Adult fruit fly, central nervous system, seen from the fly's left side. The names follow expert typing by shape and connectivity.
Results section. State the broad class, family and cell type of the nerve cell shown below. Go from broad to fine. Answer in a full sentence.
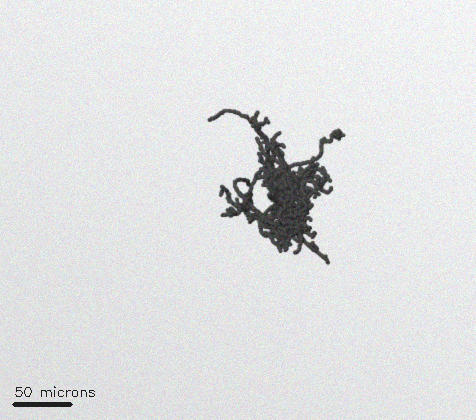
A central-brain intrinsic neuron of hemilineage SMPpv2_ventral, type PS180.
